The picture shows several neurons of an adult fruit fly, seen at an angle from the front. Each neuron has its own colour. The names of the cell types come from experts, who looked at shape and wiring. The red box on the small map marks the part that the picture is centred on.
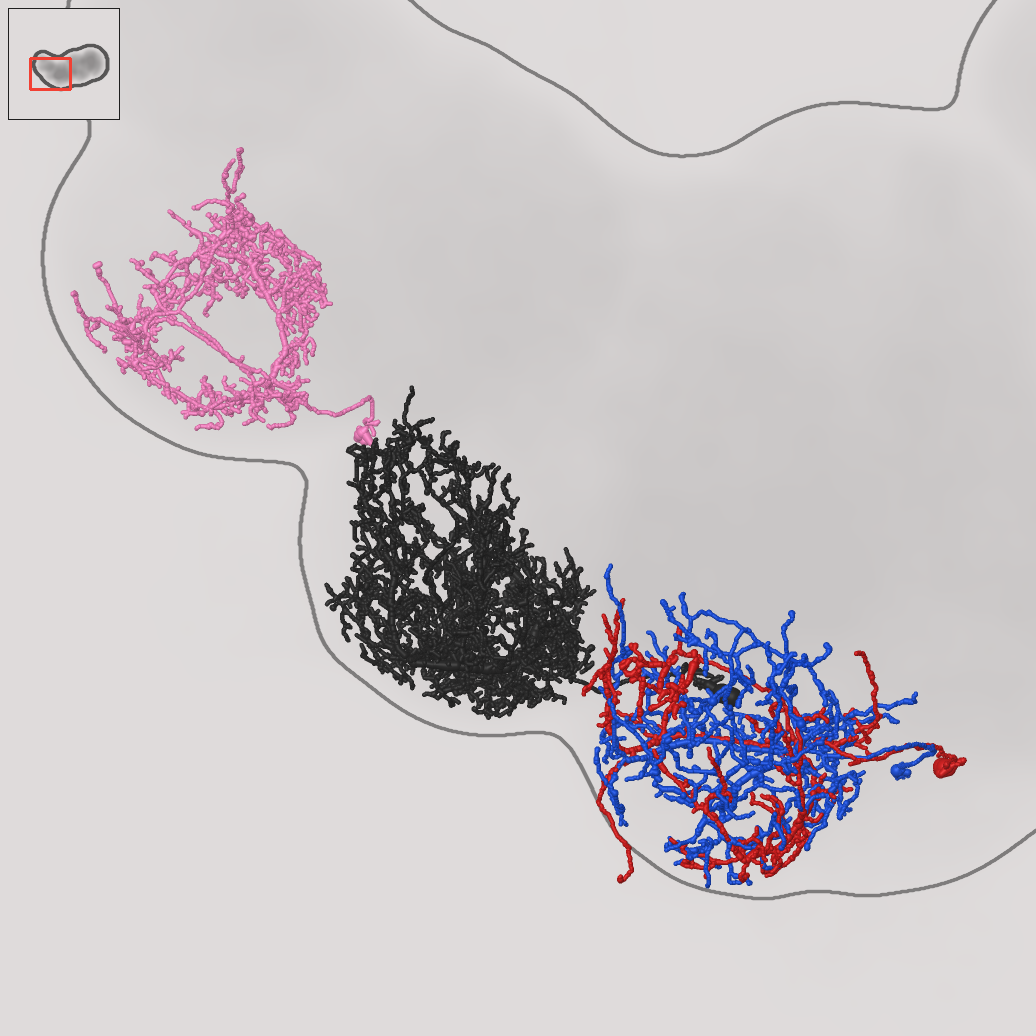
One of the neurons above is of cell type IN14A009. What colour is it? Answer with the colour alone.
blue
